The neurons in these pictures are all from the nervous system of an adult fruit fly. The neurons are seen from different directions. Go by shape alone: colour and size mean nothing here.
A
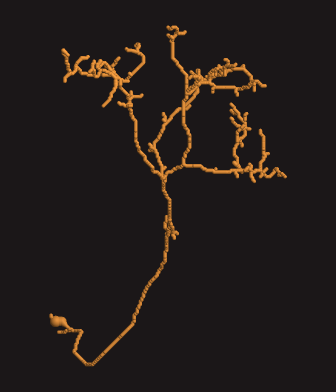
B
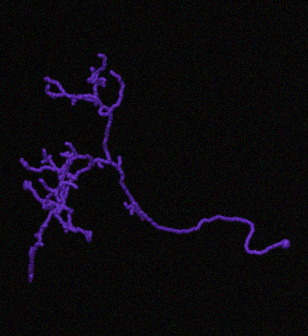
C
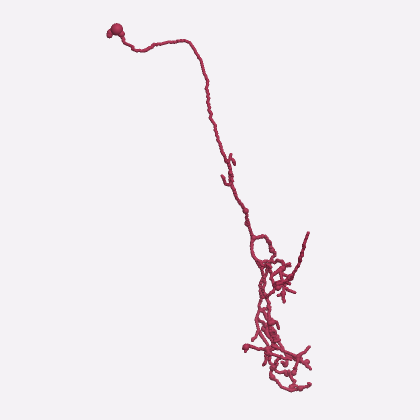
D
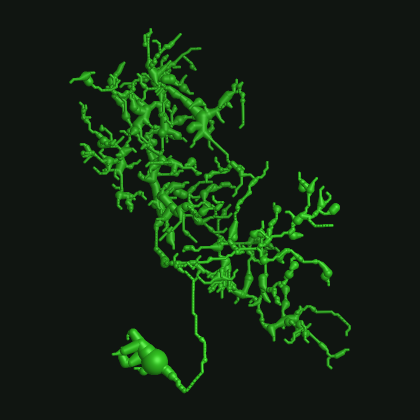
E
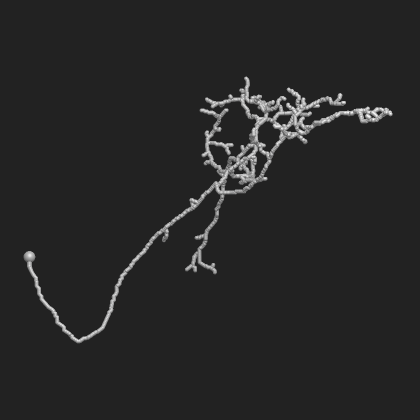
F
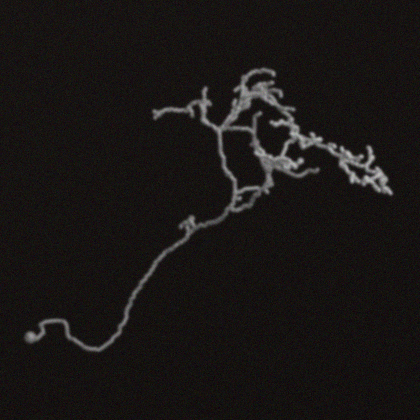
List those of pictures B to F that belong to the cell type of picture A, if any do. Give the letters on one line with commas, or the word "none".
B, C, E, F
